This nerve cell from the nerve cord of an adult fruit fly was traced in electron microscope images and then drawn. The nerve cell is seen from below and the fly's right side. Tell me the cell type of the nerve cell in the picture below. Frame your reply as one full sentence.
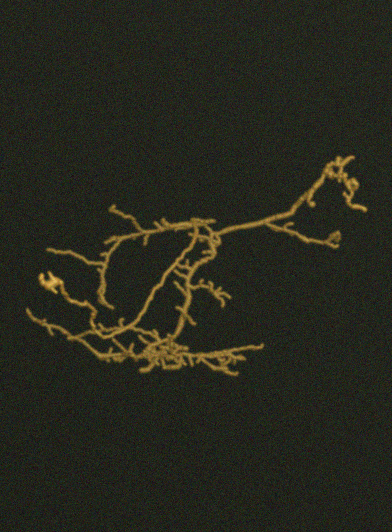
This nerve cell is typed as IN03B060.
